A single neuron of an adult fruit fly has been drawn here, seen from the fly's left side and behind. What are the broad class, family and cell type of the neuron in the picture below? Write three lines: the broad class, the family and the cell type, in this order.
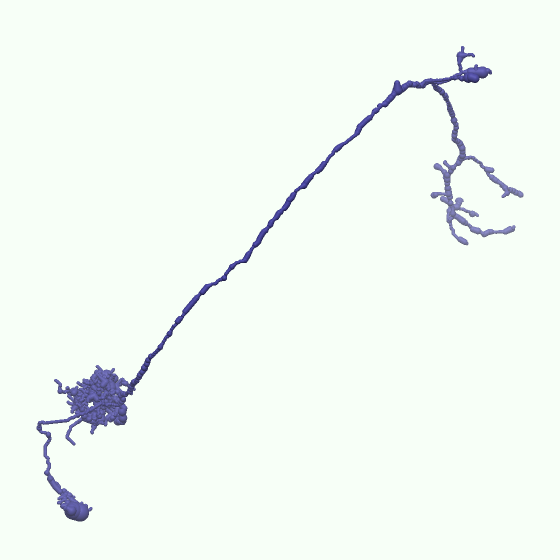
central-brain intrinsic neuron
hemilineage ALad1
DC3_adPN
